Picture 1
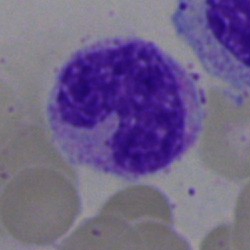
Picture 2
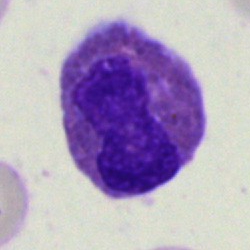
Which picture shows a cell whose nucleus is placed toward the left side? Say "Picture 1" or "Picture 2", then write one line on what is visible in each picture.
Picture 2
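In picture 1: The cytoplasm is widest at the lower left of the cell.
In picture 2: The nucleus lies toward the lower left of the cell.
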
